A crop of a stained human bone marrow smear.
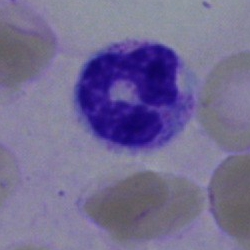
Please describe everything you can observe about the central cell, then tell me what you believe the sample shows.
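Start with the outline: it is roughly round, and the nucleus fills most of the cell. You'll find no nucleoli in that nucleus. Along the margin, clearest at the top edge, sit fine purplish granules. This is a band neutrophil.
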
